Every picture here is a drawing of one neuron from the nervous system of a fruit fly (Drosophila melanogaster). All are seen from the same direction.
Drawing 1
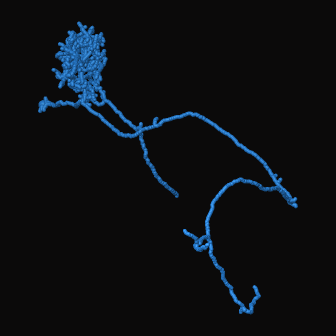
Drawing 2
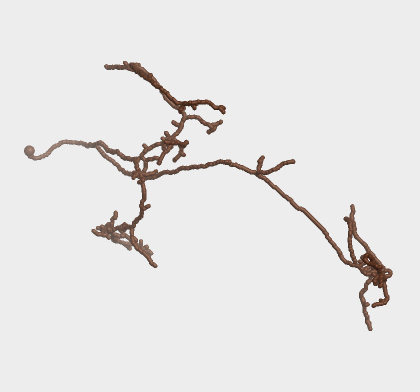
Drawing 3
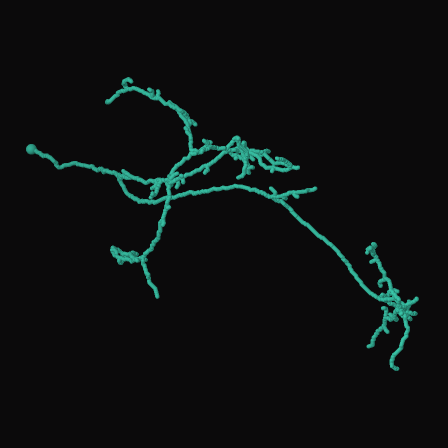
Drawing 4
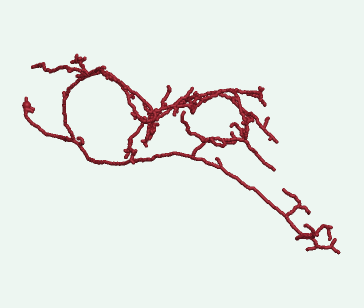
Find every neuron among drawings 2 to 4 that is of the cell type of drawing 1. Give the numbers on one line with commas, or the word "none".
none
